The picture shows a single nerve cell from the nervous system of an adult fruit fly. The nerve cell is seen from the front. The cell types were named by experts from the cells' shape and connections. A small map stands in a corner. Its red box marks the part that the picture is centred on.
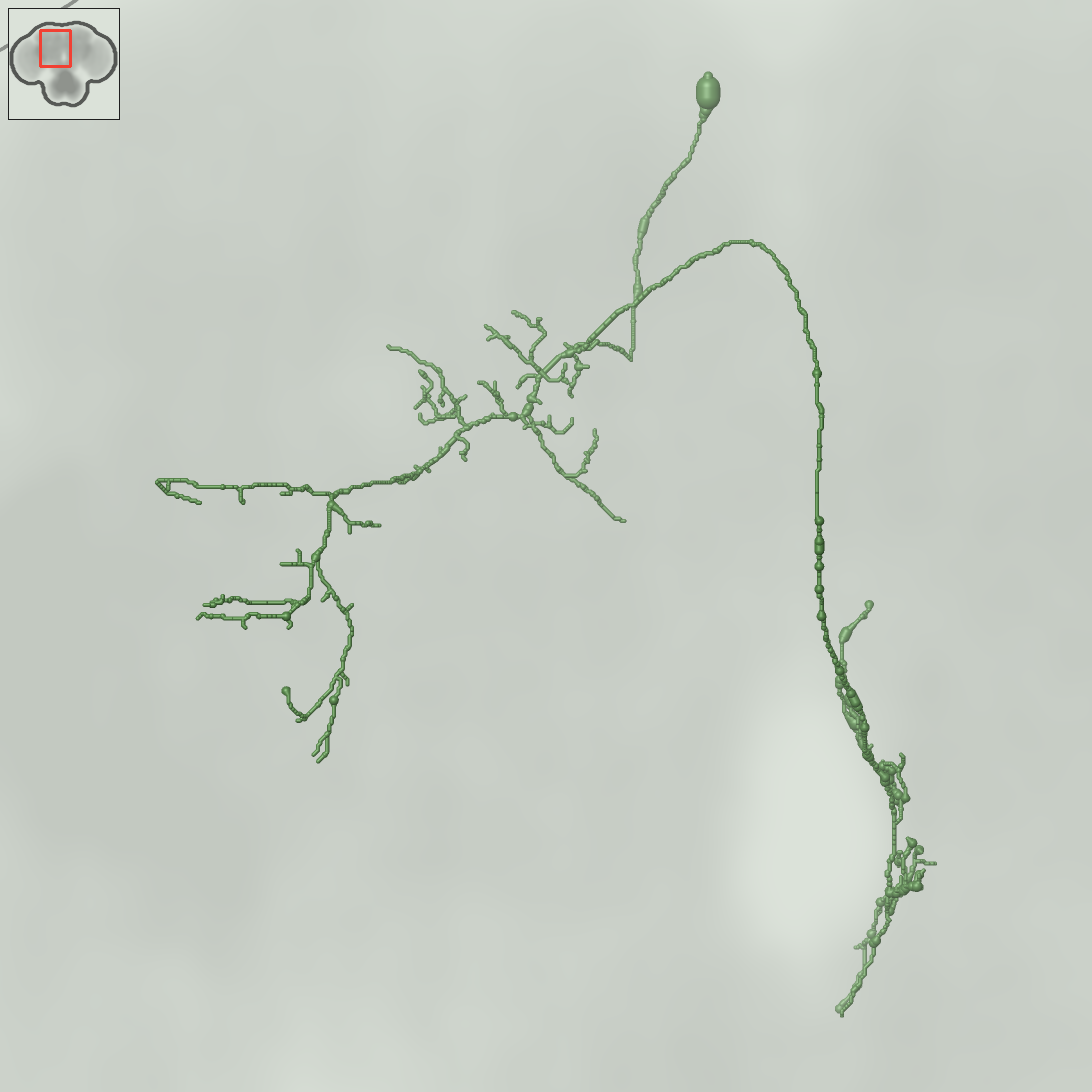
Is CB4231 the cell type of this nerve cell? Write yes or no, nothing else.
yes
